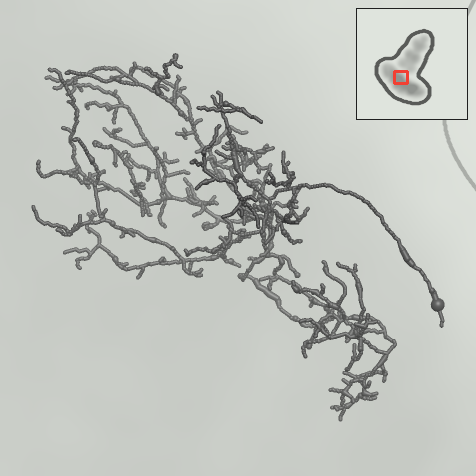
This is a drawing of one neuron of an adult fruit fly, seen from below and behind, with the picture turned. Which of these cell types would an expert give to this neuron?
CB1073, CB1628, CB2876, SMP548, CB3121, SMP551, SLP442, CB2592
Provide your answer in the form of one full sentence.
To the cell type CB2592 belongs this neuron.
